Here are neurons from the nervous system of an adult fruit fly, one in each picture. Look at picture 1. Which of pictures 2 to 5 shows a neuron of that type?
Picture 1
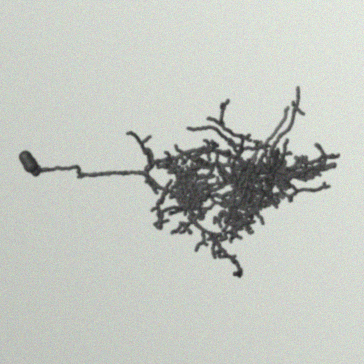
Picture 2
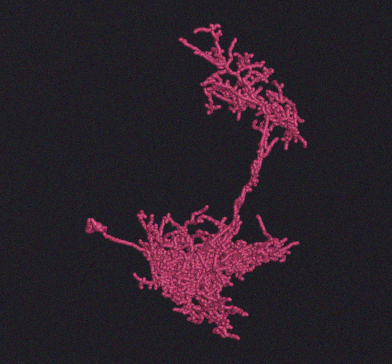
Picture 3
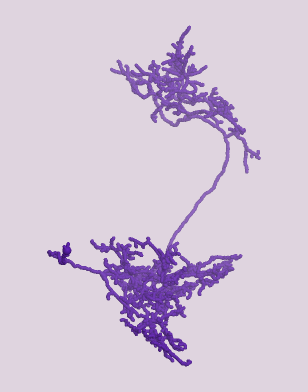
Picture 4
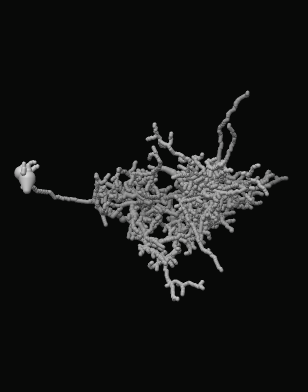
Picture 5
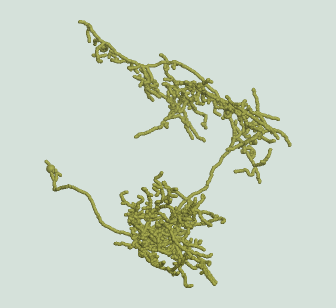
4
